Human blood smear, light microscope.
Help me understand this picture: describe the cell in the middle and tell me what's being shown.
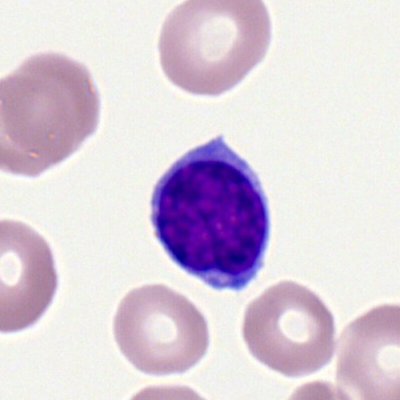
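First, the outline rises to a small pointed tip at the top. Second, the nucleus fills most of the cell. Third, its chromatin is dense and coarsely clumped. Fourth, the cytoplasm makes only a thin rim around the nucleus. Last, the name: lymphocyte.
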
